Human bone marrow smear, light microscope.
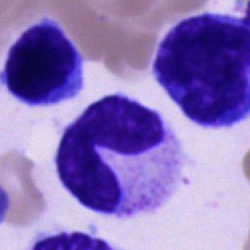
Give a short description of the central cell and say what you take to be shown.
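A deeply indented nucleus curves in a C shape around part of the cytoplasm, its indentation opening toward the right. The cytoplasm is pale pinkish-lilac and holds fine pink-purple granules. This is a band neutrophil.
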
